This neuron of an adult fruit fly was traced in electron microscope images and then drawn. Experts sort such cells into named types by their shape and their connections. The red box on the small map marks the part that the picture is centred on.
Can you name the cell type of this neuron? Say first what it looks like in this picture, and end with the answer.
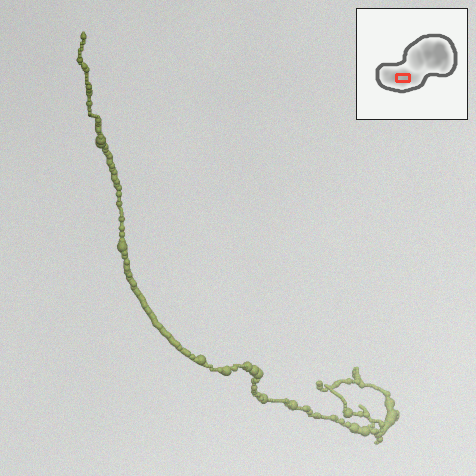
The drawing shows no cell body. There are a dozen or fewer branch ends. This is a sensory neuron entering the nerve cord. Its cell type is WG1.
